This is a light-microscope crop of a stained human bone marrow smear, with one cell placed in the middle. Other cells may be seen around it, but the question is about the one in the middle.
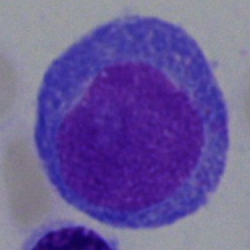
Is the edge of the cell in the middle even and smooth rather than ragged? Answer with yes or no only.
Yes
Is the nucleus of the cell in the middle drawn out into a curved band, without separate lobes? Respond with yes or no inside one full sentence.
No, the nucleus of this cell is round or oval, not drawn out into a band.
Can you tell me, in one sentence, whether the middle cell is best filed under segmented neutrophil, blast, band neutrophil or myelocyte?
The cell shown in the center of this light-microscope crop is a blast.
